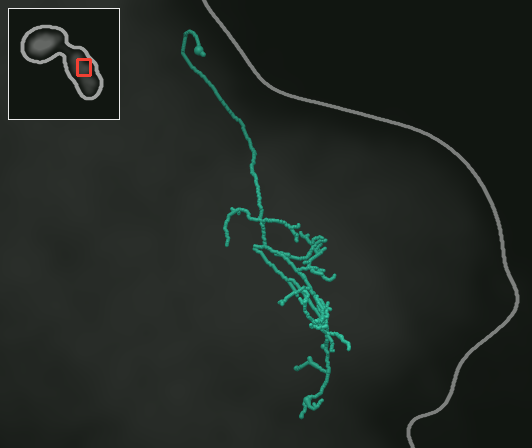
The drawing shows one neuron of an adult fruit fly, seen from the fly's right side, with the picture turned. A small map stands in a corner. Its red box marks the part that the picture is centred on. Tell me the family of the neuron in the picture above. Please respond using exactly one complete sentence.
The neuron takes hemilineage 14A as its family.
